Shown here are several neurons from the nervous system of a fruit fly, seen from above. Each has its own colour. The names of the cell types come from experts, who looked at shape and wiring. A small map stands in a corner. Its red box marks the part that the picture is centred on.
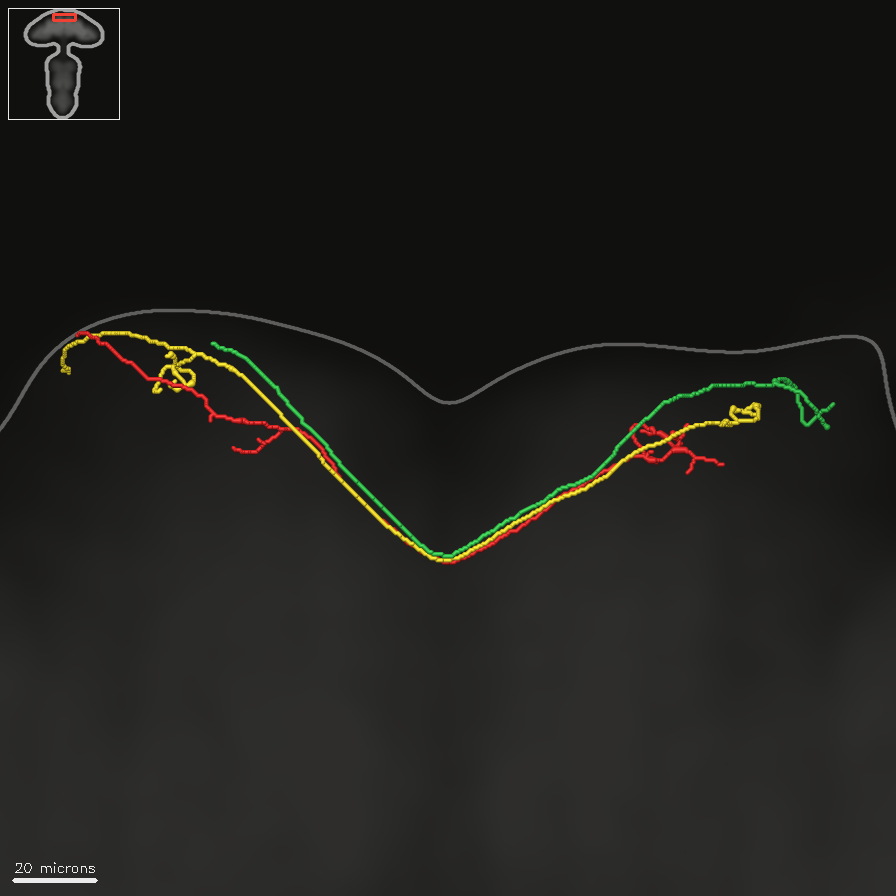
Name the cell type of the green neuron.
ORN_VA1d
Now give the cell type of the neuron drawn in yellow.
ORN_DA3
